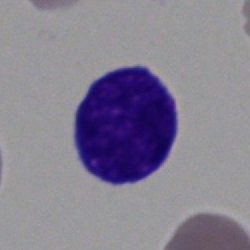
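Blast in a stained human bone marrow smear. The cell outline is round to slightly oval with a smooth edge, and no distinct rim of cytoplasm is visible around the nucleus. Its chromatin is dense, dark purple and coarsely mottled with small lighter patches. No granules are seen.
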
